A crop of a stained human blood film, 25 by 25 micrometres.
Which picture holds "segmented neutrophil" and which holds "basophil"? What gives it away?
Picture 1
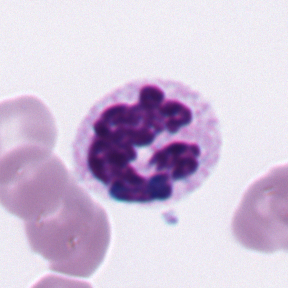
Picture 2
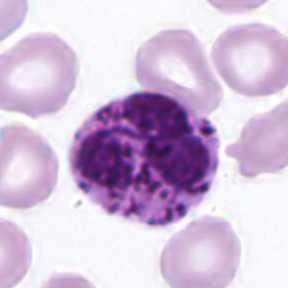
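Picture 1: segmented neutrophil. Picture 2: basophil. Granules: picture 1 has fine, faint pink-lilac granules in pale pink cytoplasm; picture 2 has coarse, dark purple-black granules, with pale pinkish-lilac cytoplasm between them.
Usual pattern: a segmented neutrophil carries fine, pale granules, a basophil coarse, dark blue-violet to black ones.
Nucleus: in picture 1 the lobes form a ring around a pale centre, with dark purple, coarsely clumped chromatin; in picture 2 the deep purple lobes fill most of the cell, and some dark granules lie over them.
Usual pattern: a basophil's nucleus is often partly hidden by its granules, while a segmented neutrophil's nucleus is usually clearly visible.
Size: picture 1 about 13 by 11 micrometres; picture 2 about 13 micrometres across.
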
